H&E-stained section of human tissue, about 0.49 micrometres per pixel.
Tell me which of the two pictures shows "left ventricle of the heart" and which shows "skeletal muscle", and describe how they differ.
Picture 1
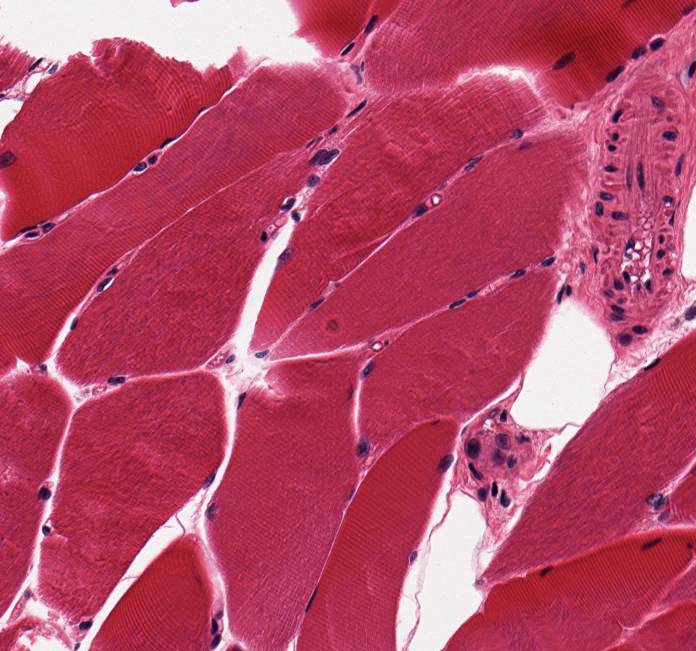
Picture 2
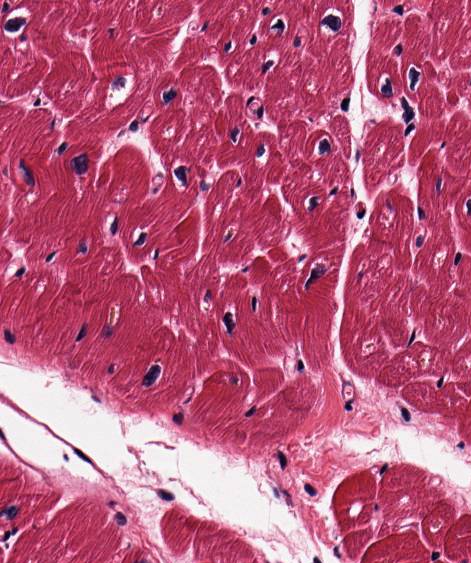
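The first picture is skeletal muscle; the second is left ventricle of the heart. In the skeletal muscle, large elongated deeply eosinophilic fibres lie side by side, crossed by fine transverse striations, with flattened dark nuclei at their edges. In the left ventricle the fibres branch and join one another, and many central nuclei sit in a pale clear zone of cytoplasm.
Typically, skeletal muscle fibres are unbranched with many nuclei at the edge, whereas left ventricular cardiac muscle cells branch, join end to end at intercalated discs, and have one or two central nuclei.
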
